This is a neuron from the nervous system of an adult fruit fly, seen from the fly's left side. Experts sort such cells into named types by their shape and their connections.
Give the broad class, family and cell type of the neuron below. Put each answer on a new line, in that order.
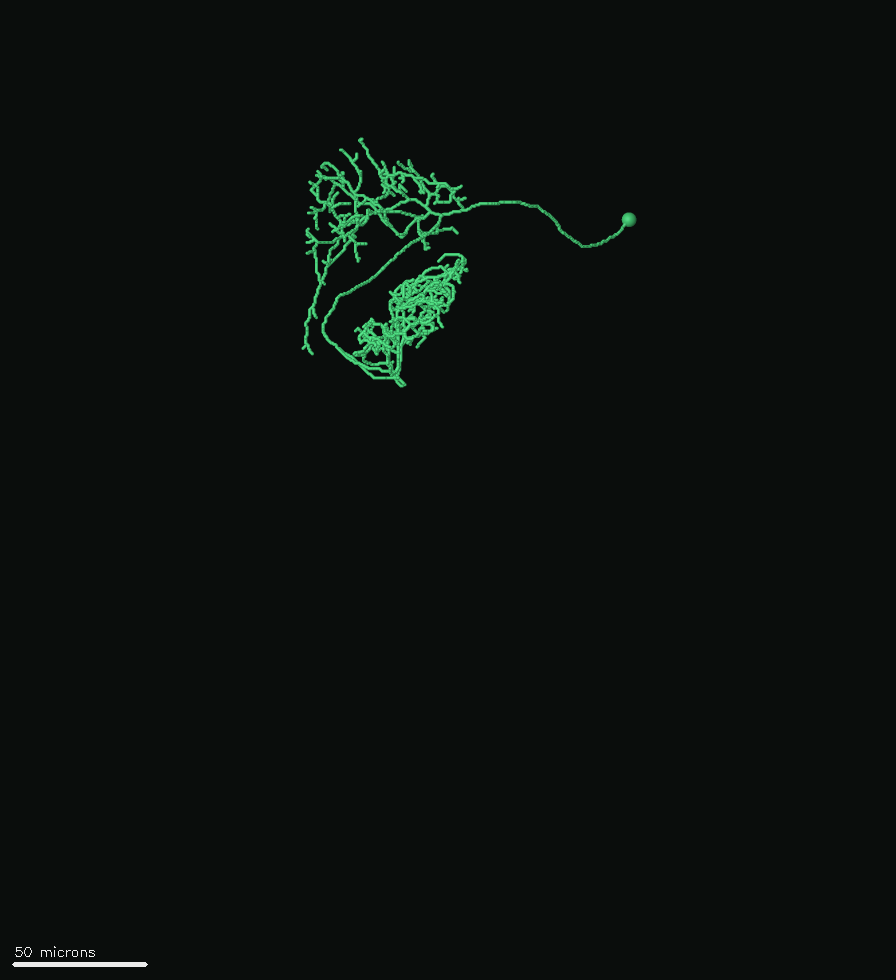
central-brain intrinsic neuron
hemilineage DL1_dorsal
FB5Y_a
